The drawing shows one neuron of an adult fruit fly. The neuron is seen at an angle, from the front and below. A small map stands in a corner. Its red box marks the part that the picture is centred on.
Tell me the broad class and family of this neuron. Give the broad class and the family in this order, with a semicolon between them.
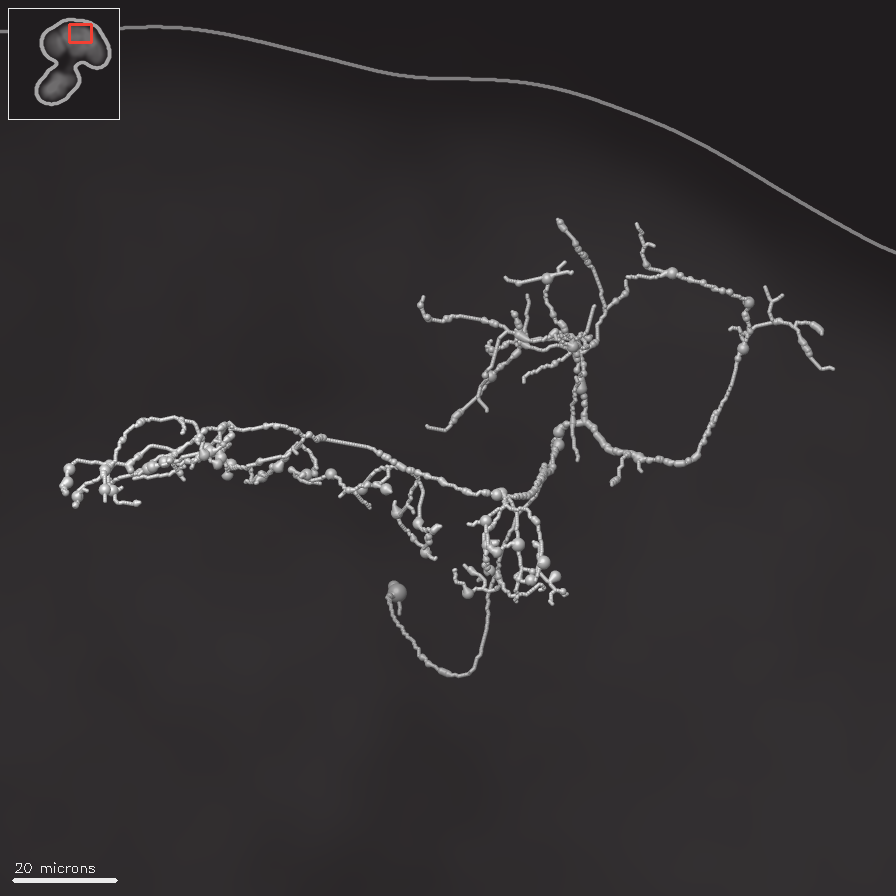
central-brain intrinsic neuron; hemilineage SIPp1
